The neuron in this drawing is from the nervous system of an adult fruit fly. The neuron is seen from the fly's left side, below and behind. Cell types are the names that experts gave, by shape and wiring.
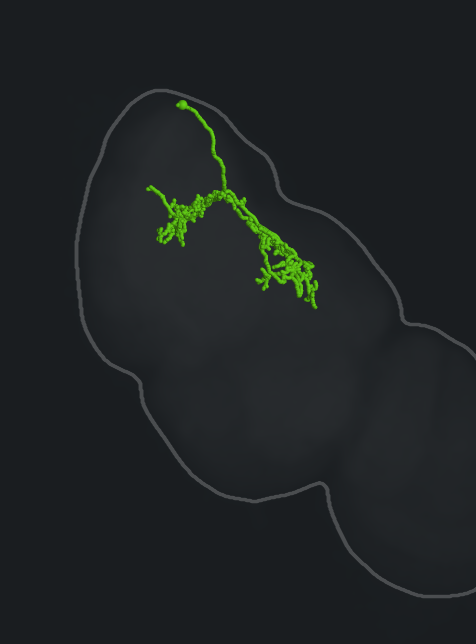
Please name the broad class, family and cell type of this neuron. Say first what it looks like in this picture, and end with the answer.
The cell body is at the top of the picture. As drawn here it is about as wide as it is tall. It is a central-brain intrinsic neuron. The family is hemilineage VLPd&p1_posterior. Its cell type is SMP597.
